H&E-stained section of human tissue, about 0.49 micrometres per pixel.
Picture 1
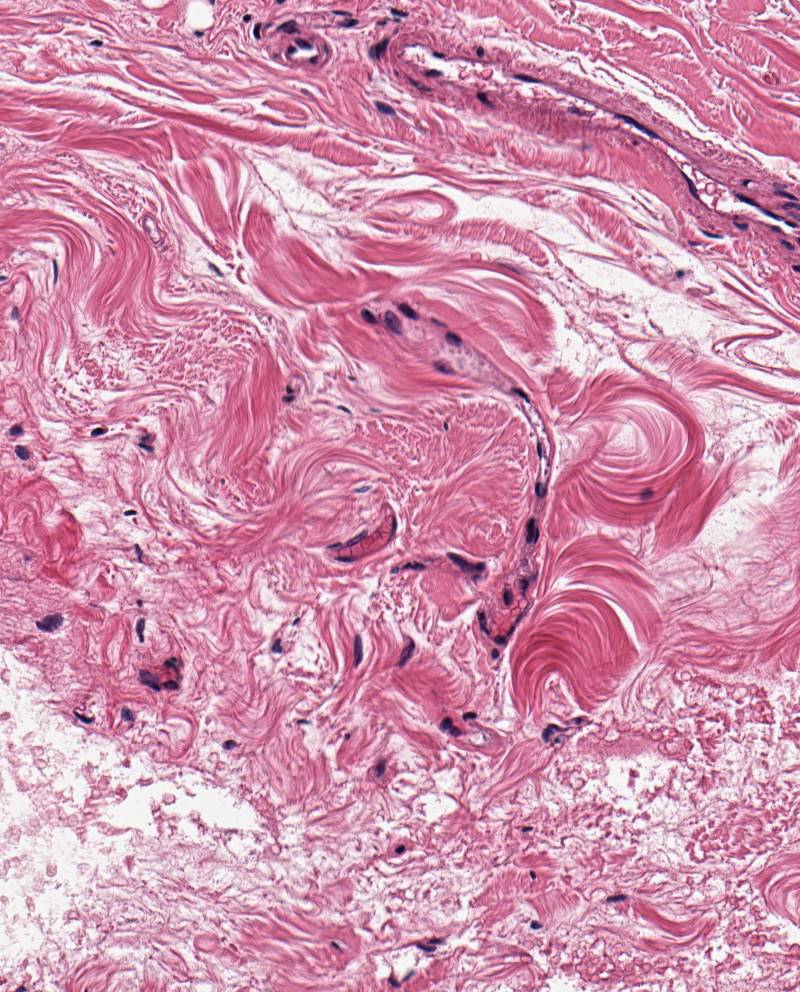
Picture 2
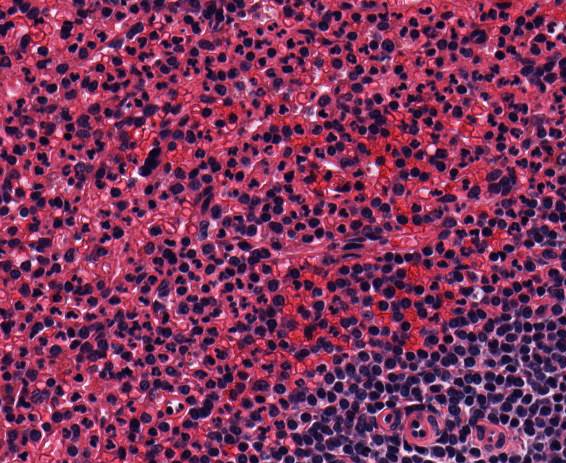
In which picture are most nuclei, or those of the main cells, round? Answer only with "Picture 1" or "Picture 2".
Picture 2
